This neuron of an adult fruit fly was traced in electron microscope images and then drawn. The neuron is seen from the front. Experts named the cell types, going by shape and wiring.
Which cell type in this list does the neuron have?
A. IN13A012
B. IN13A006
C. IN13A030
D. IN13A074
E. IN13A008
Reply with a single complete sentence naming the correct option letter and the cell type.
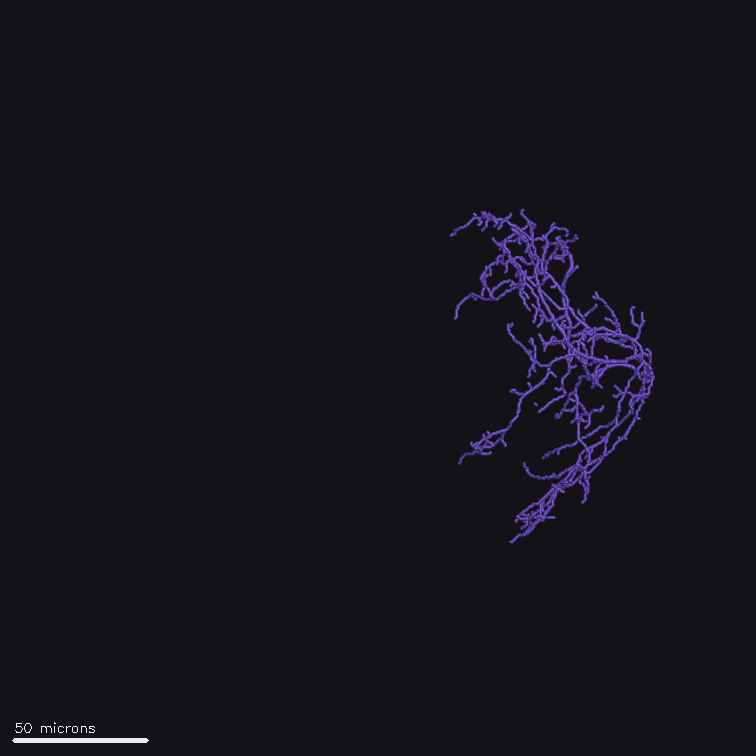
Option C, which reads IN13A030, is the cell type of the neuron.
